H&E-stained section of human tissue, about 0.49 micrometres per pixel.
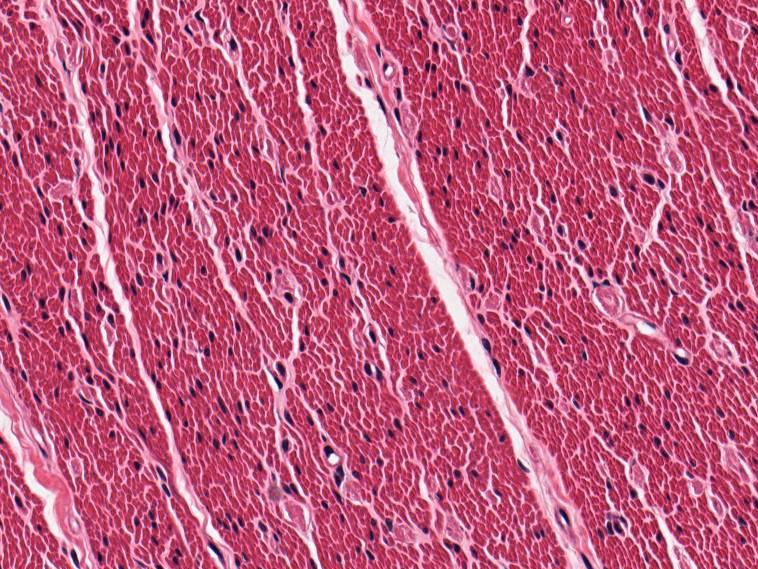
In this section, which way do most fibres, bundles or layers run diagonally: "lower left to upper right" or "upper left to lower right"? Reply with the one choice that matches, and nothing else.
Upper left to lower right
